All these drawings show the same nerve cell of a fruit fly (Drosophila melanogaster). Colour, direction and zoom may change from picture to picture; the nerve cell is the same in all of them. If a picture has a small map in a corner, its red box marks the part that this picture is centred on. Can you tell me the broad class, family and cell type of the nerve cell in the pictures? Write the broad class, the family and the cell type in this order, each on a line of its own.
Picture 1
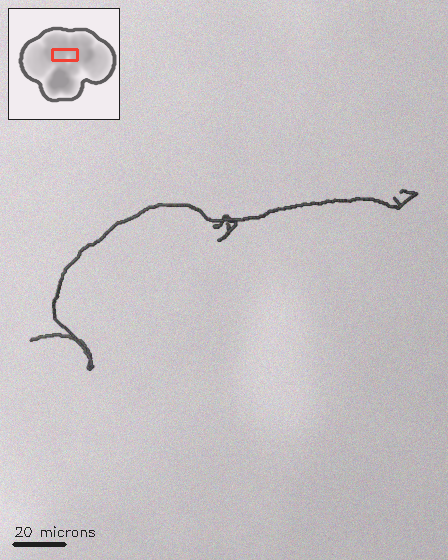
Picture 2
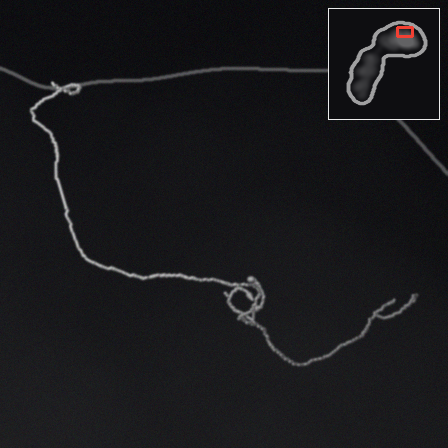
sensory neuron entering the brain
class olfactory
ORN_DM3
